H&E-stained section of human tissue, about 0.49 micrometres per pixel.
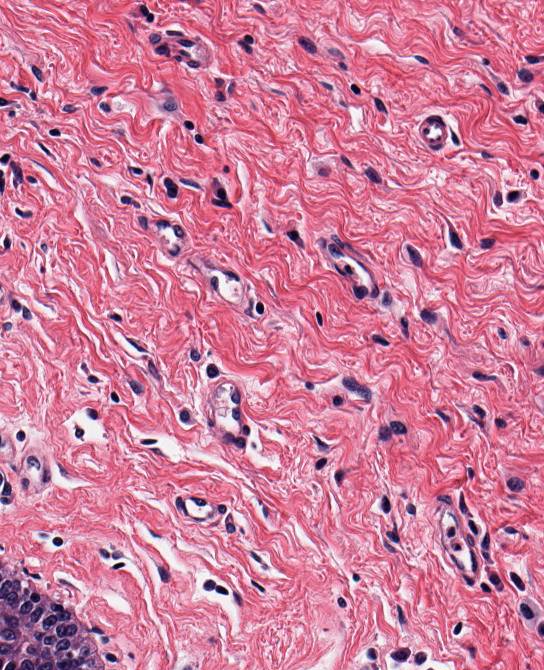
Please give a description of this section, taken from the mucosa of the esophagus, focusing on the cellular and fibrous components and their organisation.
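Almost the whole field is pink fibrous stroma, its collagen bundles wavy and bright eosinophilic. Only at the bottom-left corner, see the dense purple cluster: tightly packed cells with dark round nuclei and scant cytoplasm. Notice that no fat cells appear anywhere.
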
